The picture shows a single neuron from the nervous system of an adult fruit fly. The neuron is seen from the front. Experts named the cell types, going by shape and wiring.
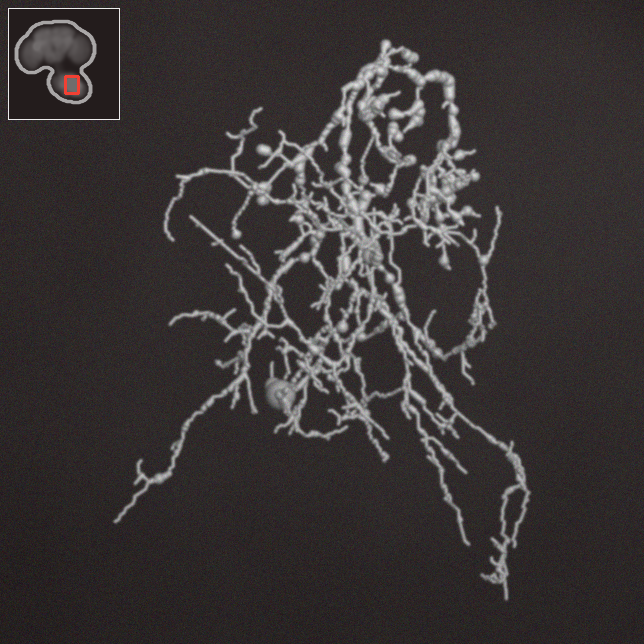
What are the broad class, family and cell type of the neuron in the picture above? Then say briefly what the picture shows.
It is a nerve-cord intrinsic neuron. Its family is hemilineage 12A. The cell type is IN12A039. The cell body can be seen in the middle of the picture. As drawn here it is taller than it is wide.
